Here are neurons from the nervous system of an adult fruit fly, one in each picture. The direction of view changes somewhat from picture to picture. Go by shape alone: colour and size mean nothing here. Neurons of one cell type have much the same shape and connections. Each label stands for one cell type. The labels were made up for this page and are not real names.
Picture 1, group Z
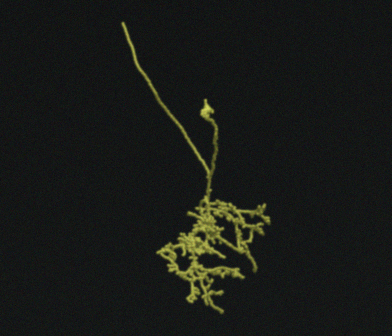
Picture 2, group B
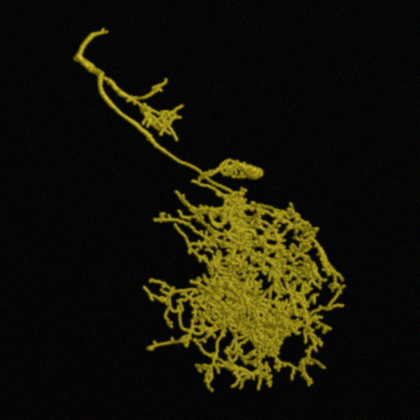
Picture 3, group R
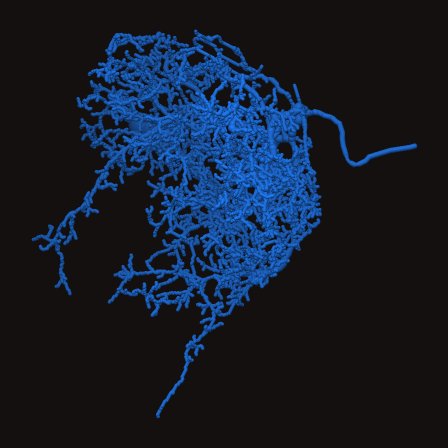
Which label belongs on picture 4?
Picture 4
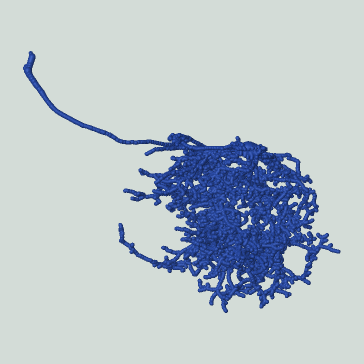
group B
